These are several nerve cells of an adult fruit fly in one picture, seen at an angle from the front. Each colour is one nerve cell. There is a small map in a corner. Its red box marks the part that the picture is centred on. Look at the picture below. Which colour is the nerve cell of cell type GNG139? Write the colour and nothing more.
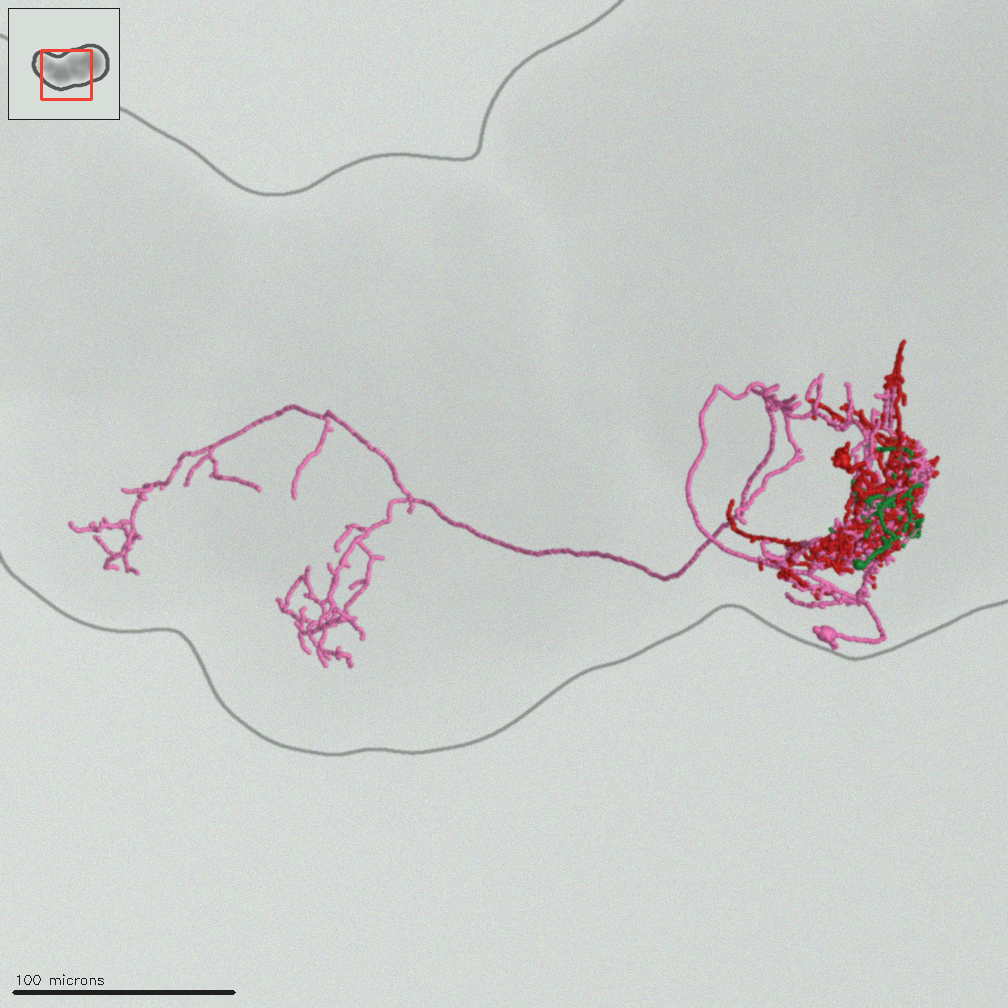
red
